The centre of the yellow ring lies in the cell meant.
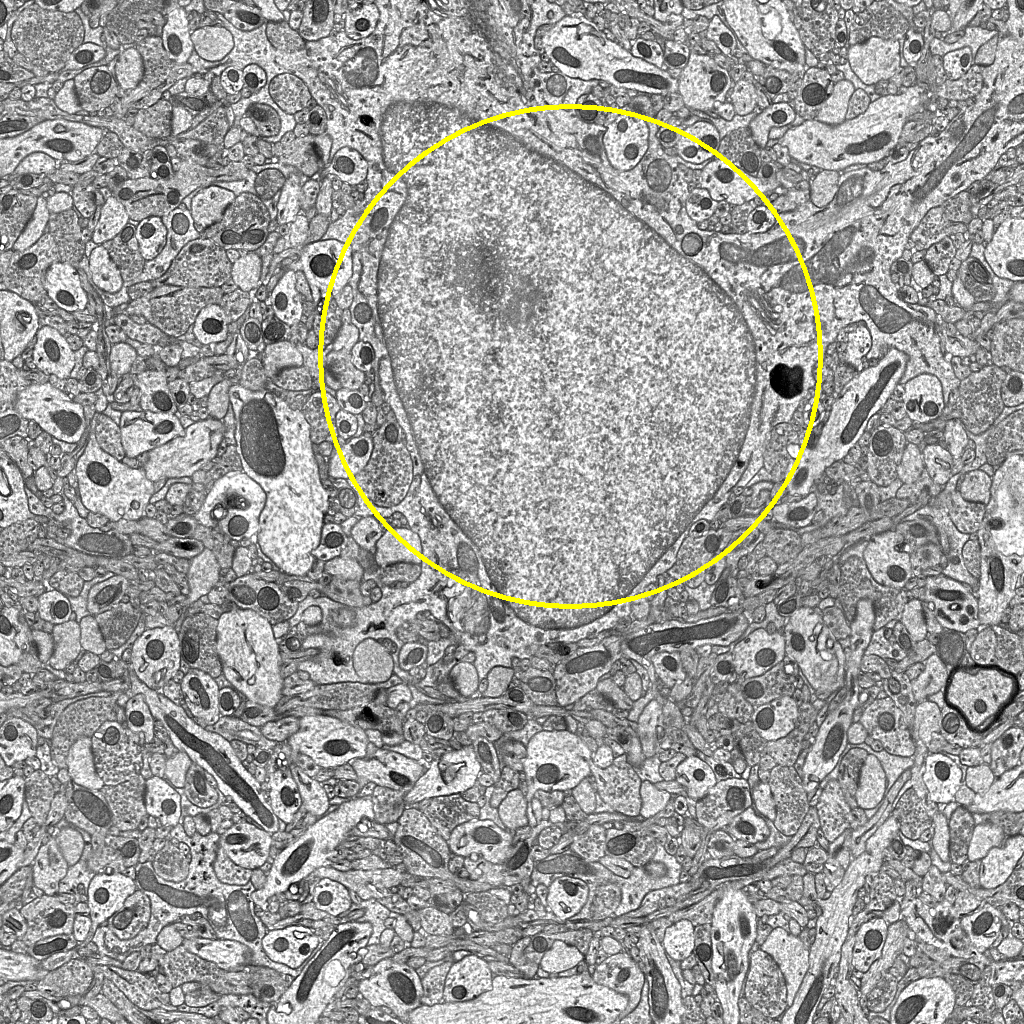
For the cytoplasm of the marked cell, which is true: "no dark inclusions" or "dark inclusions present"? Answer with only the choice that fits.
Dark inclusions present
